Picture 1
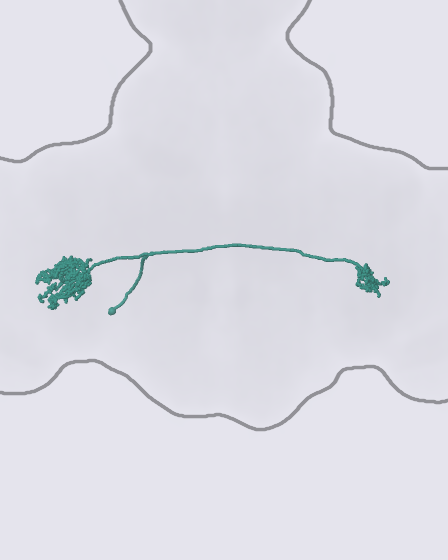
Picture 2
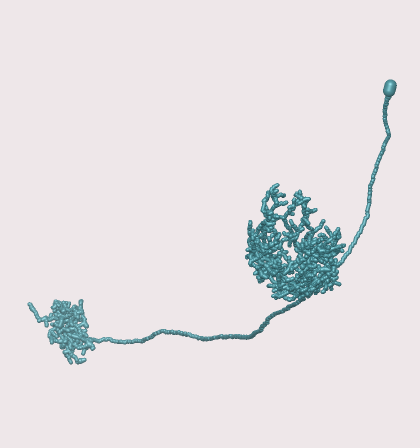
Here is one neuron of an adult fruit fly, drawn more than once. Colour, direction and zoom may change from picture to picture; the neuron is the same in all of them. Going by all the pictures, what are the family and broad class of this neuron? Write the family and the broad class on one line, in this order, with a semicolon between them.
hemilineage VLPa2; central-brain intrinsic neuron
